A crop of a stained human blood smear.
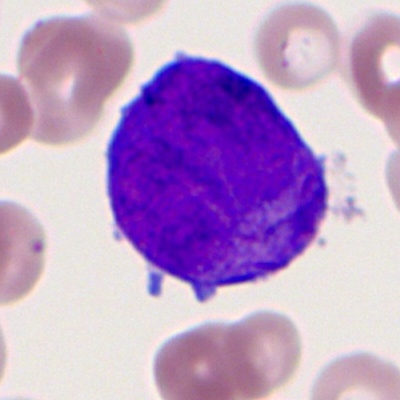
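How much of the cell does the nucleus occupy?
Almost all; hardly any cytoplasm is visible.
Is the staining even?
No: most of the cell is deep purple, but the lower right part is paler, with a lacy texture.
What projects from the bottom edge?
Two small knob-like projections.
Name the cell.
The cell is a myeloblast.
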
